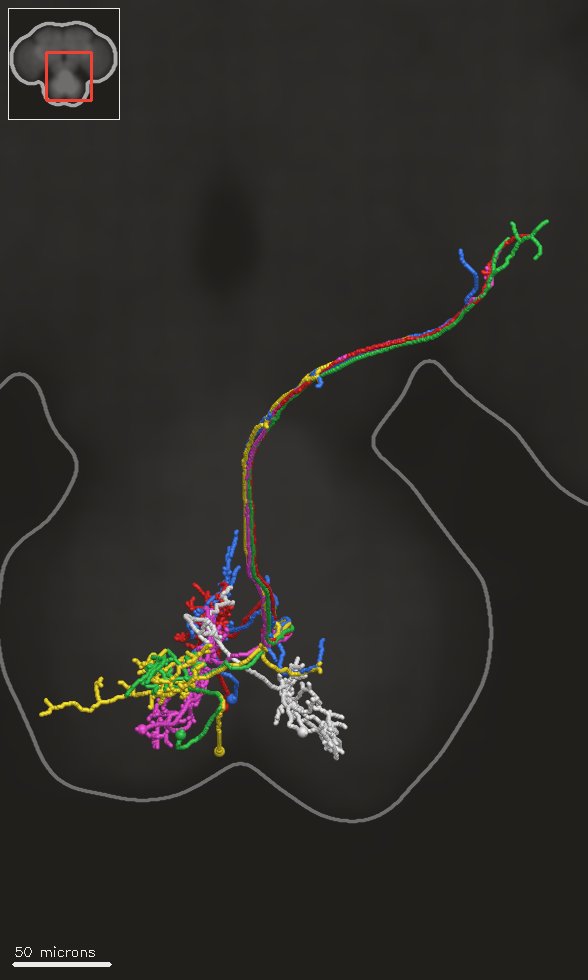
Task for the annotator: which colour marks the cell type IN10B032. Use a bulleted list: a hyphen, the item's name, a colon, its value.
- colour: white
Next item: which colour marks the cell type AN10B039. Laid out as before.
- colour: yellow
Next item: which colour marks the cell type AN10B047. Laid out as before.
- colour: red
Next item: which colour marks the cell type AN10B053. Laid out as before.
- colour: green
